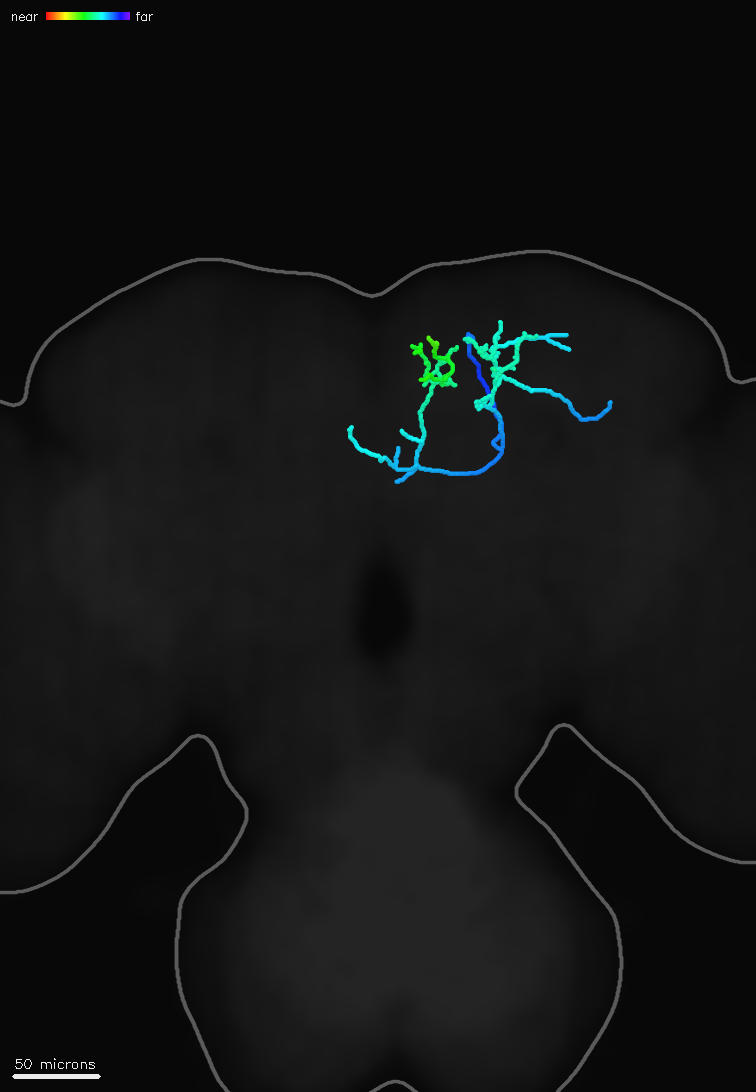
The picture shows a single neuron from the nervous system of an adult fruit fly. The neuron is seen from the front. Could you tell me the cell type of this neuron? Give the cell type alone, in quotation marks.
"SMP581"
